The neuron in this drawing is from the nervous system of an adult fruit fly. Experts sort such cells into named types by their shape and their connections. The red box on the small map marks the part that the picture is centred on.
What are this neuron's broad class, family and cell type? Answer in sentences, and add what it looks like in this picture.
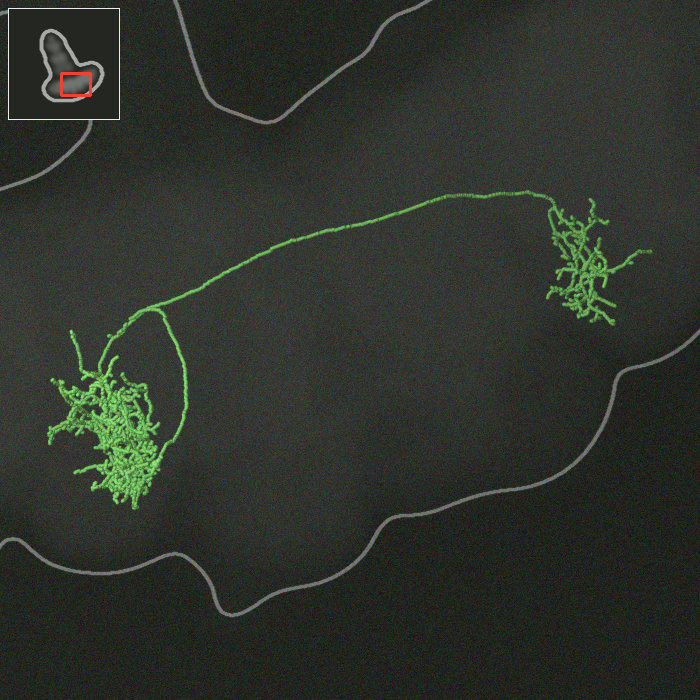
This is a central-brain intrinsic neuron. The family is hemilineage VLPa2. The cell type is AVLP204. The picture shows dozens of branch ends. In this view it is wider than it is tall.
